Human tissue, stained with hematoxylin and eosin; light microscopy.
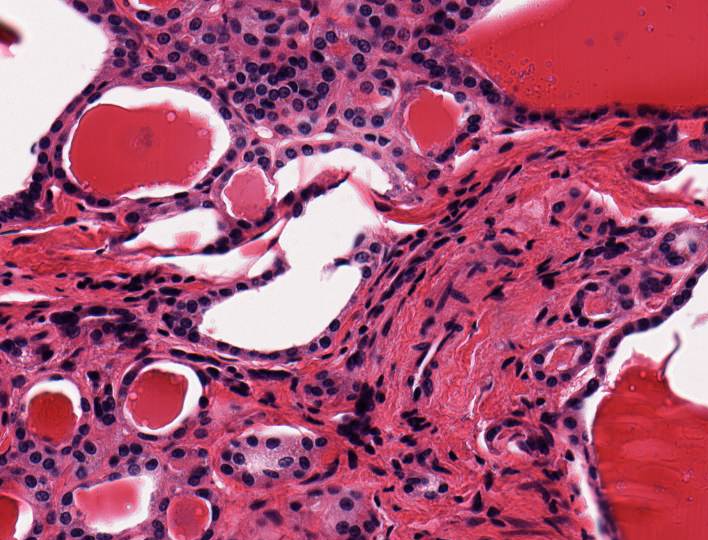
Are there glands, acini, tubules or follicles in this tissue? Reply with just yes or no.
Yes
